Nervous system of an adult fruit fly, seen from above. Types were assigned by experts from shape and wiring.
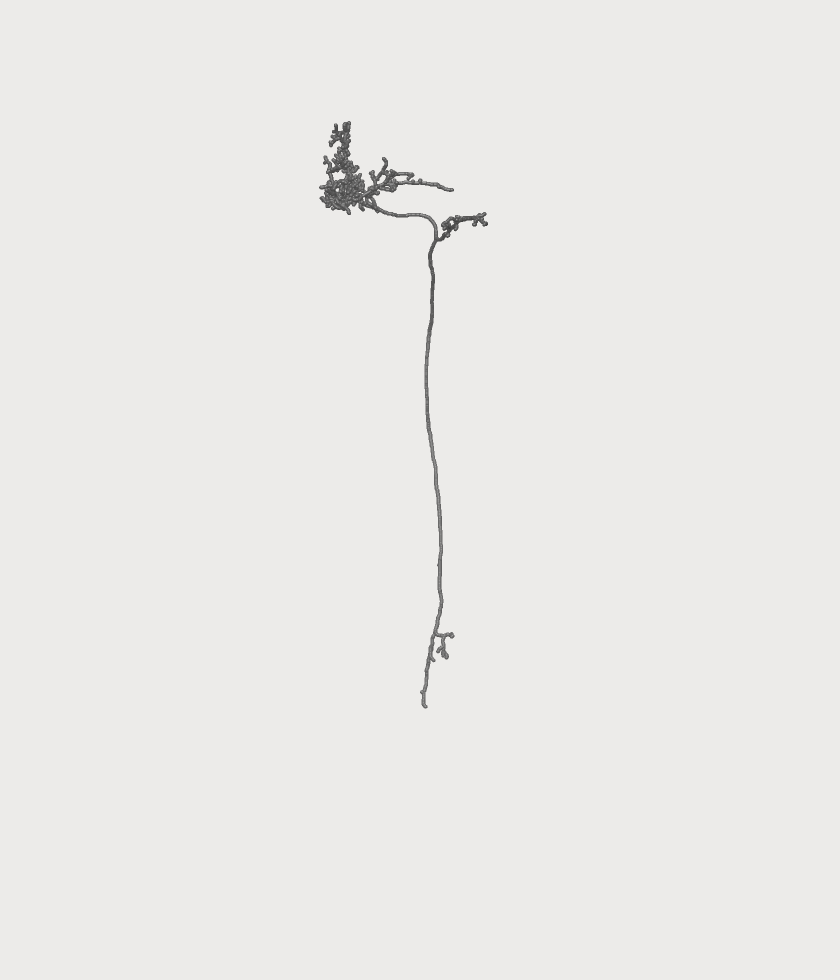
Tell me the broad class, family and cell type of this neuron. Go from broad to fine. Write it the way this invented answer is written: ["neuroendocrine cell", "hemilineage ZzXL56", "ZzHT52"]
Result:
["descending neuron", "hemilineage LB7", "DNg51"]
